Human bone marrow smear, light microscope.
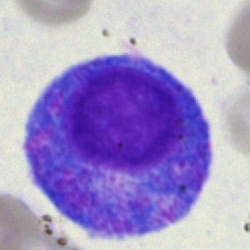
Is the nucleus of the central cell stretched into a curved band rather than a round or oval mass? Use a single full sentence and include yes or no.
No, there is a compact round or oval nucleus rather than a bent band.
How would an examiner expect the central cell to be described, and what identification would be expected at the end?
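Chromatin dark purple, fairly even in texture, no coarse clumps. Cytoplasm blue, with reddish-purple granules scattered through it, most plentiful in its lower part. Paler cytoplasmic area just below the nucleus. Promyelocyte.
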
